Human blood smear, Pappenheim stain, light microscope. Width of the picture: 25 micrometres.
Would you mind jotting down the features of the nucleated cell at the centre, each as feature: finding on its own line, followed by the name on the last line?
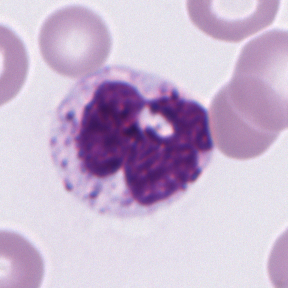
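Nucleus: see how it is split into large irregular lobes
Gap: small and pale, between the lobes near the top of the nucleus
Chromatin: dark purple, coarsely clumped
Granules: sparse, dark purple, scattered through the cytoplasm
Size: about 14 micrometres across
Name: basophil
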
